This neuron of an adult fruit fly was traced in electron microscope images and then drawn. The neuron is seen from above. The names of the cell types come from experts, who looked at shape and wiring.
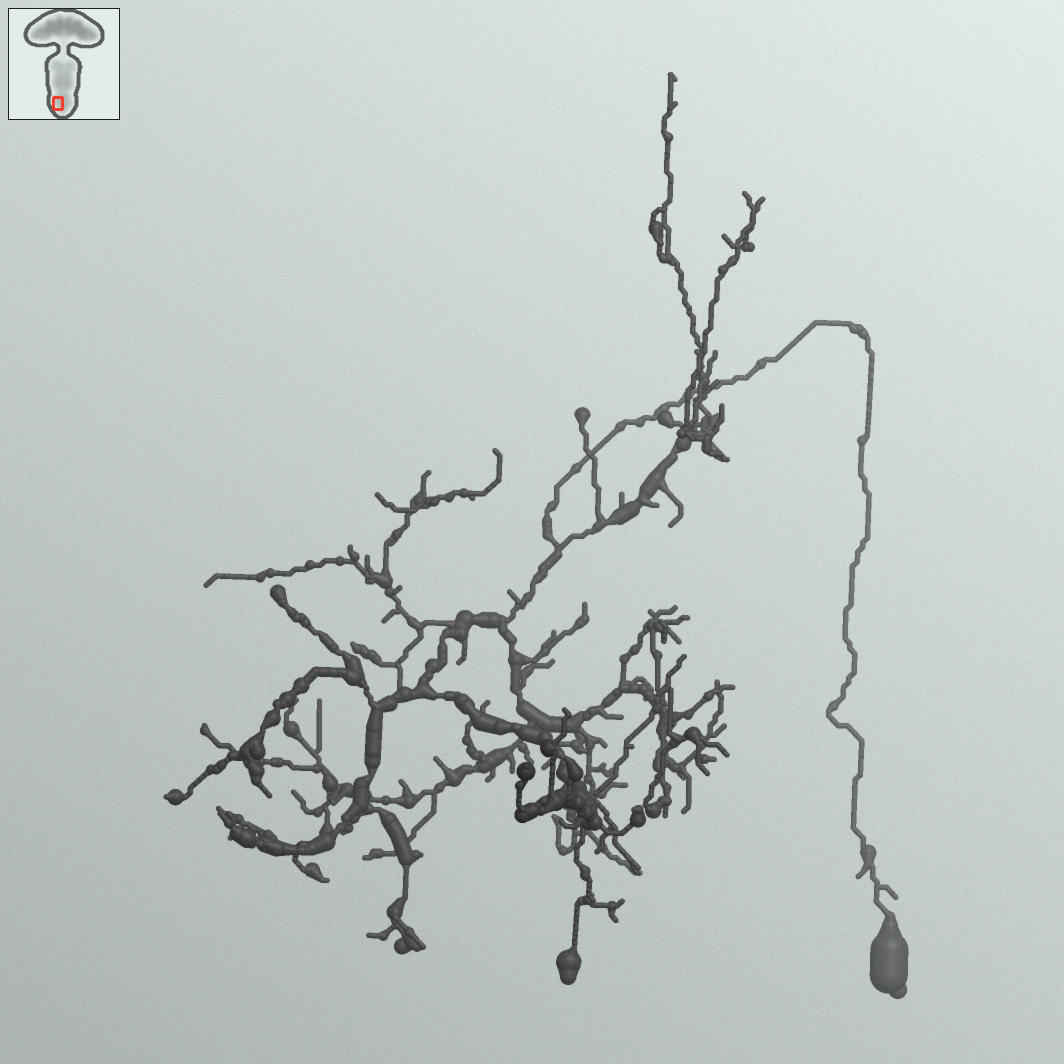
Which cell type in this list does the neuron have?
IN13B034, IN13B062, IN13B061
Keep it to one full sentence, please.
It is as IN13B062 that this neuron is typed.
